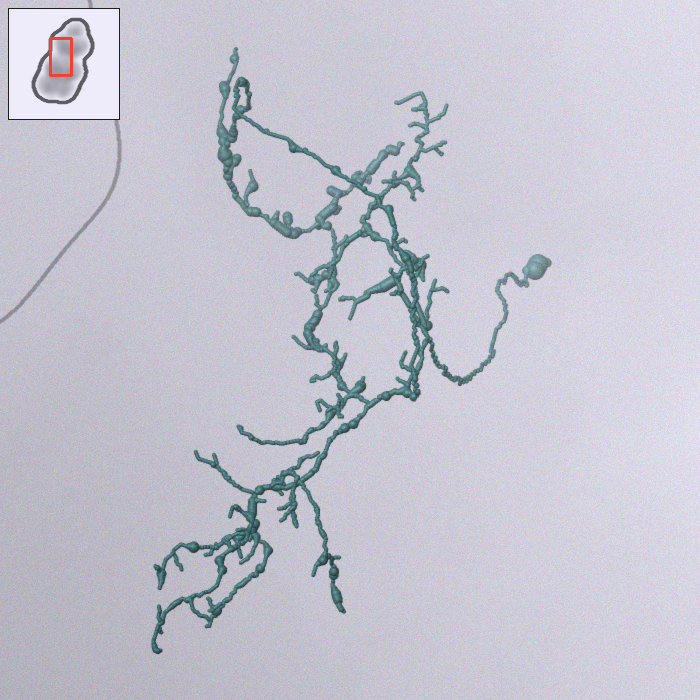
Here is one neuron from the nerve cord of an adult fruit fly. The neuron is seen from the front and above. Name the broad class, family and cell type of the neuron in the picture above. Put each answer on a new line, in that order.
nerve-cord intrinsic neuron
hemilineage 02A
IN02A031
